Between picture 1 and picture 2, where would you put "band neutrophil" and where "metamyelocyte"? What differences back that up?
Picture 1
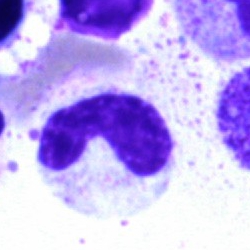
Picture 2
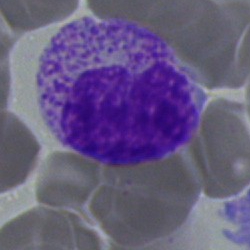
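The band neutrophil is in picture 1, the metamyelocyte in picture 2. Both have a smooth outline, roughly round in the band neutrophil and round to slightly oval in the metamyelocyte. The band neutrophil's nucleus is a curved horseshoe opening downward; the metamyelocyte's nucleus has only a shallow notch in its upper border.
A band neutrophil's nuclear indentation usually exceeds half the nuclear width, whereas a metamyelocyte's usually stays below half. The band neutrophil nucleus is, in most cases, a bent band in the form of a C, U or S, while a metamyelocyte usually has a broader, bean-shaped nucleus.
The chromatin is dense and dark purple throughout in the band neutrophil, but deep purple and mottled rather than smooth in the metamyelocyte.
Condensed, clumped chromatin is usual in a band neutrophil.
No nucleoli are visible in the band neutrophil, and its cytoplasm is abundant and very pale lilac. In the metamyelocyte, a pale, granule-poor patch lies in the cytoplasm just above the nuclear notch, and no vacuoles are seen.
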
